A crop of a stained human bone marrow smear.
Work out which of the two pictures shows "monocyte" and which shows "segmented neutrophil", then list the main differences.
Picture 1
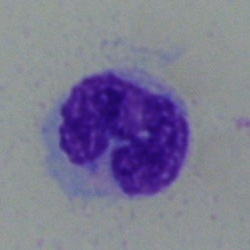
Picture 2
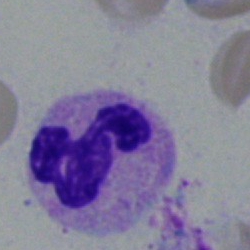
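The first picture shows the monocyte, and the second shows the segmented neutrophil. Start with what the two share: each cell has a roughly round outline, the second one smooth as well, and in both the chromatin is dark purple and coarsely clumped, with no nucleoli to be seen. Now look at the monocyte's nucleus: it is deeply indented, with the notch opening toward the bottom of the picture.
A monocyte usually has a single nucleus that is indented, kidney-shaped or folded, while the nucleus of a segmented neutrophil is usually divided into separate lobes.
Its cytoplasm is pale greyish-blue.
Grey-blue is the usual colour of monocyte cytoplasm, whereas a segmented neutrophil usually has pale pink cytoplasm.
Notice too that no other cell touches the monocyte. Beside the segmented neutrophil, just outside its lower right edge, lies a cluster of small purple fragments.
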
